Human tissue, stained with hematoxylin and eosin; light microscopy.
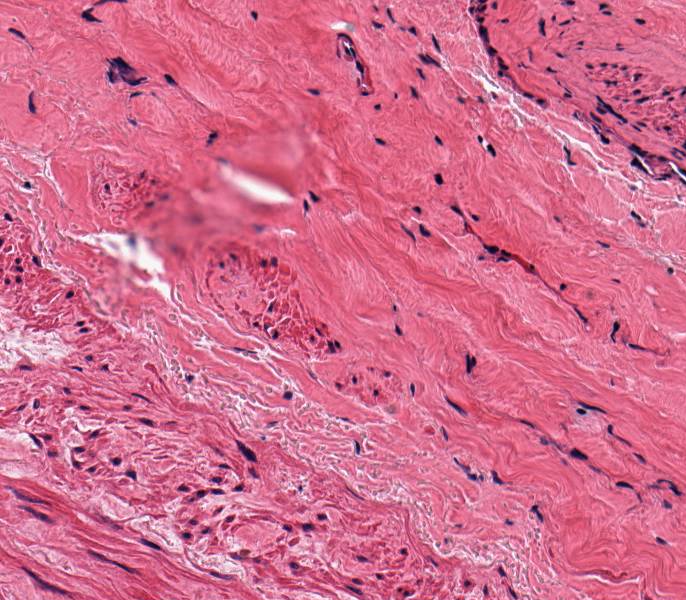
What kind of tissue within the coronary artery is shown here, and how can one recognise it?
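What I see here is tunica adventitia. Almost the whole field is dense, pink-staining collagenous connective tissue, its wavy bundles running diagonally from upper left to lower right.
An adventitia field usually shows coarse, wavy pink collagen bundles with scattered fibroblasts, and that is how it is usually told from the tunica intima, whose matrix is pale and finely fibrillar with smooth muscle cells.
A few small rounded clusters of more closely packed cells sit within the collagen, the clearest just left of centre, and there is no epithelial lining anywhere.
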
